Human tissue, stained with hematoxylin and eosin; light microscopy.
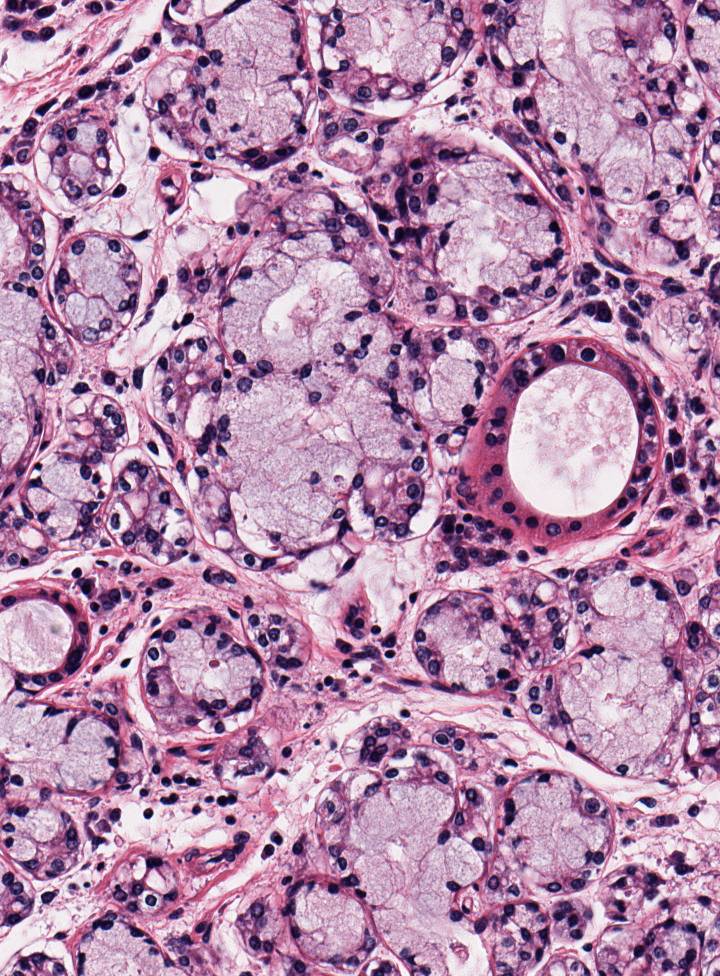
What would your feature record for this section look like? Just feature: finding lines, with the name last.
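Arrangement: closely packed rounded glandular acini filling the whole field
Between acini: thin strands of connective tissue
Acinar cytoplasm: abundant, pale grey-violet, finely foamy
Acinar nuclei: small, dark, pressed flat against the outer edge of each acinus
Duct: one, right of centre, round open lumen, lined by cells with deeply eosinophilic cytoplasm
Name: minor salivary gland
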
